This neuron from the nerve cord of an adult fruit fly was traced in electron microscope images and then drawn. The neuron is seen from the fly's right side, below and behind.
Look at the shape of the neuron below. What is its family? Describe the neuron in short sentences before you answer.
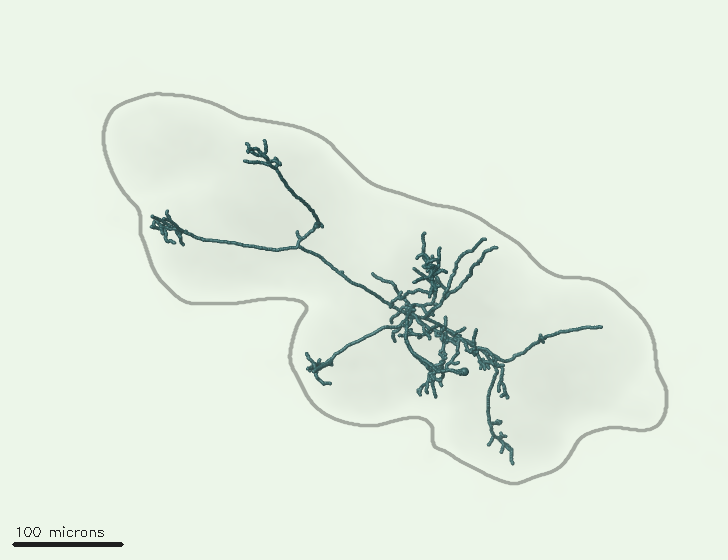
From left to right in the picture it spans about 400 microns. The picture shows dozens of branch ends. Its broad class is nerve-cord intrinsic neuron. The family is hemilineage 06B.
